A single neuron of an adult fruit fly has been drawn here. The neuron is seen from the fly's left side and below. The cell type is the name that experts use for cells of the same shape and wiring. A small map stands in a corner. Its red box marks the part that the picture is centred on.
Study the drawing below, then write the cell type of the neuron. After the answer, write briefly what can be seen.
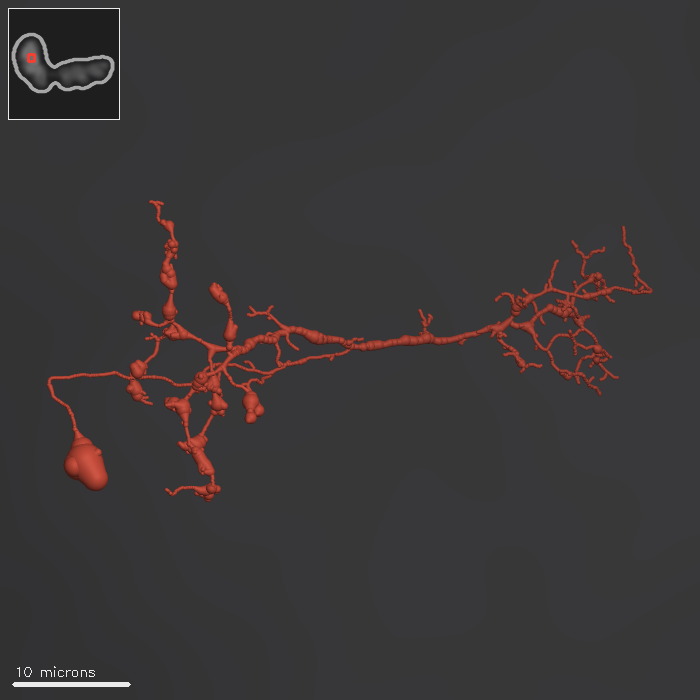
The cell type is Mi13. It is an optic-lobe intrinsic neuron. By the scale bar it is about 55 microns wide in this view. The picture shows dozens of branch ends.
